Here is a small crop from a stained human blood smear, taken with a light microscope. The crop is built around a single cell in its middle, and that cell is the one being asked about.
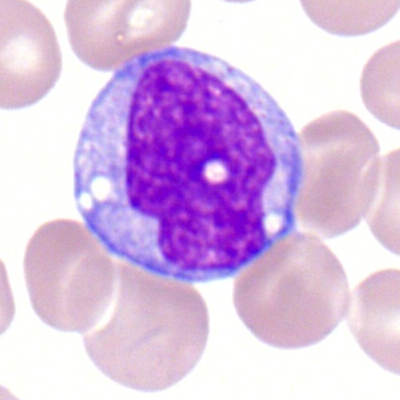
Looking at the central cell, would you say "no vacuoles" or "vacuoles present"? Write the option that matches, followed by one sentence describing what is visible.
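Vacuoles present. Small round clear vacuoles lie in the cytoplasm near the left and lower right edges.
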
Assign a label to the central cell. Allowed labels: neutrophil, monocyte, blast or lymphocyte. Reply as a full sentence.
The crop's centre is taken up by a monocyte.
